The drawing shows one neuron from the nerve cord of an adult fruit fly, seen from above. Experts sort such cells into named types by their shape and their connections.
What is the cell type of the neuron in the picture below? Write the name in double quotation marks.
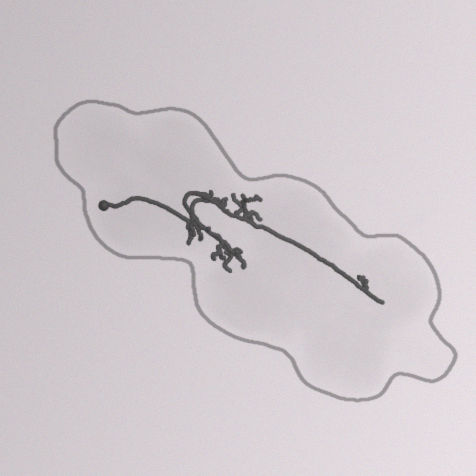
"IN06A104"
